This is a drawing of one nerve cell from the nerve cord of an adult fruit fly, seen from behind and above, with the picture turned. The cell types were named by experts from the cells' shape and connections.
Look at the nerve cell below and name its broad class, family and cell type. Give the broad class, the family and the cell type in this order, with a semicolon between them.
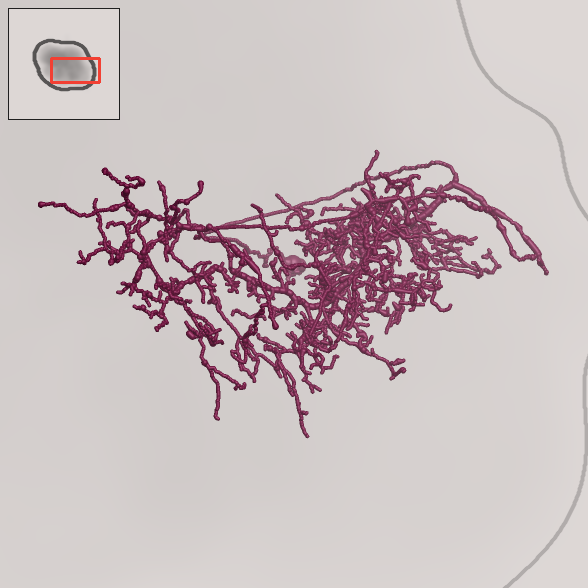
nerve-cord intrinsic neuron; hemilineage 02A; IN02A013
